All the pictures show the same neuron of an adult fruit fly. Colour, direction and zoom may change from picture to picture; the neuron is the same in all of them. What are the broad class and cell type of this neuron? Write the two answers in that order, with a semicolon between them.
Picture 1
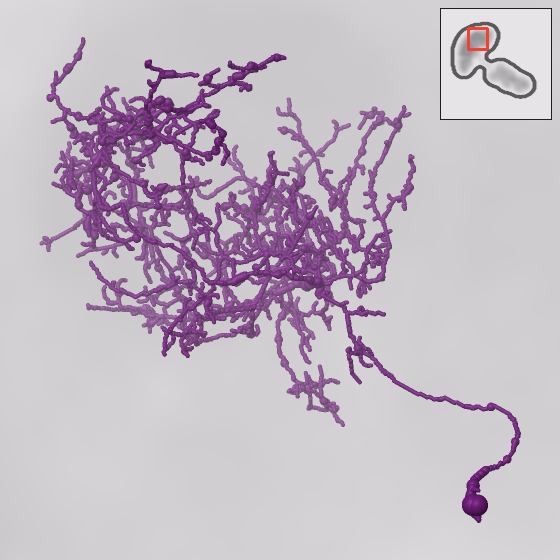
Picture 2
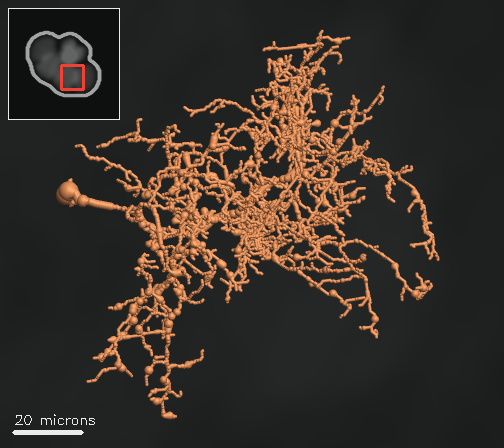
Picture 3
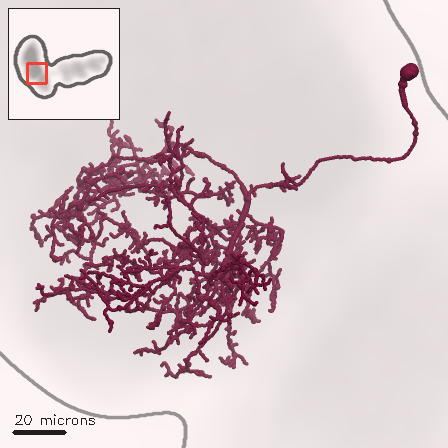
central-brain intrinsic neuron; AVLP490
